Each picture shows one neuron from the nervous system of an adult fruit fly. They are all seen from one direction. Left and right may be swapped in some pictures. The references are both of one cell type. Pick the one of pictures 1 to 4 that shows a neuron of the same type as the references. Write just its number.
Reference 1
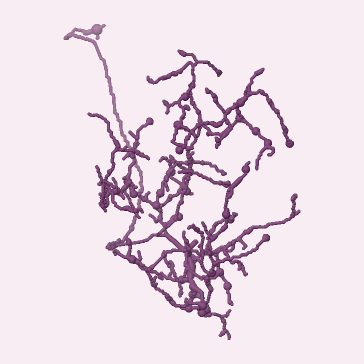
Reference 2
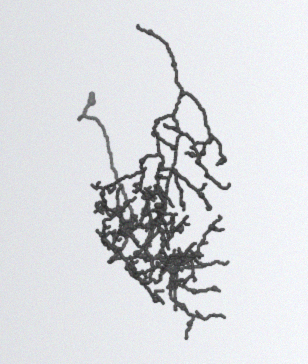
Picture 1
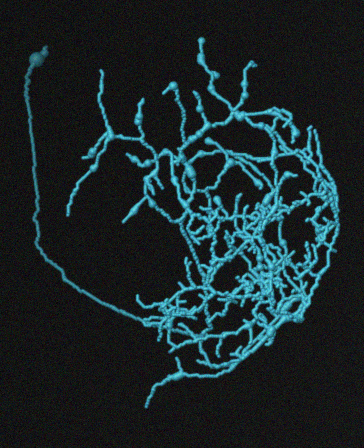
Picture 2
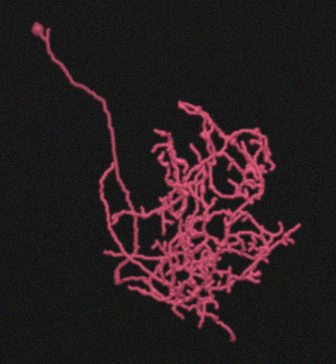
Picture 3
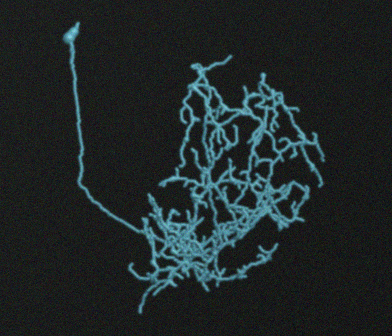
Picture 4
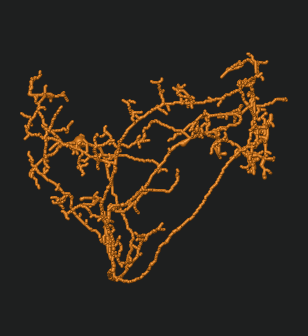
3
